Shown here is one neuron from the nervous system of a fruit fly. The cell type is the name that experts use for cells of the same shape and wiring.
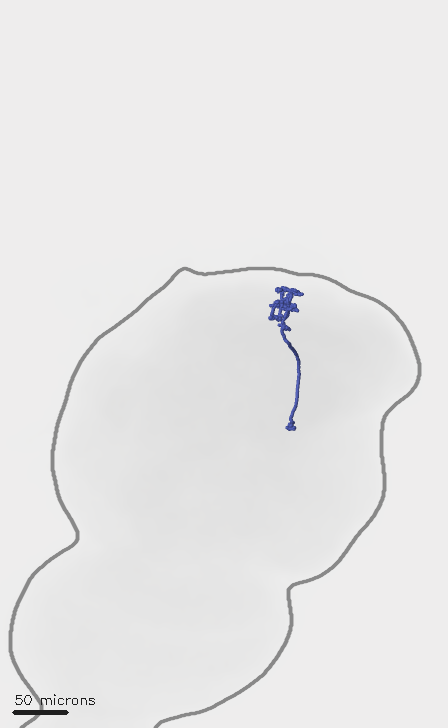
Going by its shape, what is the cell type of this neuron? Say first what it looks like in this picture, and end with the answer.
No cell body is drawn. By the scale bar it is about 140 microns tall in this view. It is an optic-lobe intrinsic neuron. It is of cell type Tm5c.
